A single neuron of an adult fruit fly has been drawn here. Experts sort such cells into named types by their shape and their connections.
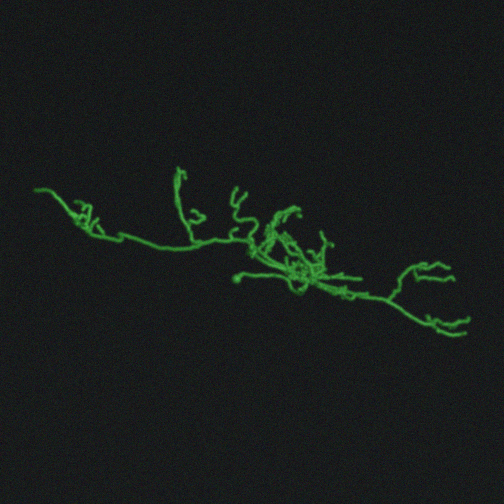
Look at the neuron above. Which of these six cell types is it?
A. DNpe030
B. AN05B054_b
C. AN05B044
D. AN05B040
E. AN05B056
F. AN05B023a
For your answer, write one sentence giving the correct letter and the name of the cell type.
Option B, namely AN05B054_b, is the cell type of the neuron.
